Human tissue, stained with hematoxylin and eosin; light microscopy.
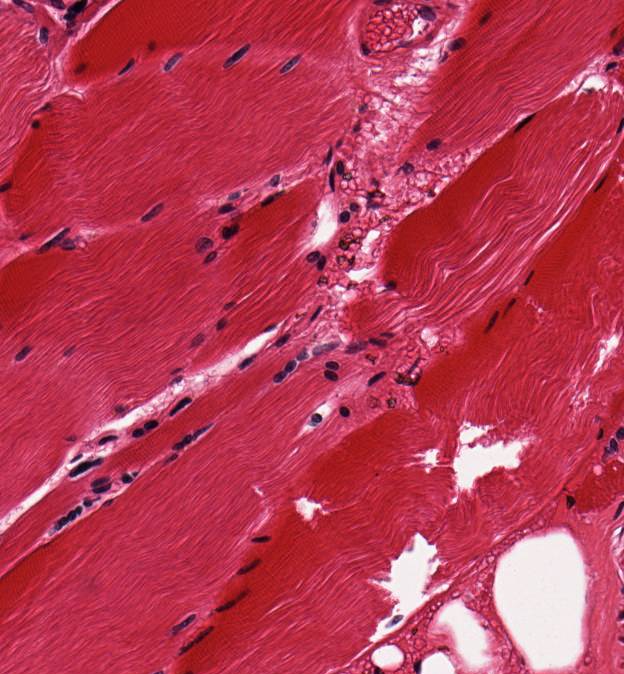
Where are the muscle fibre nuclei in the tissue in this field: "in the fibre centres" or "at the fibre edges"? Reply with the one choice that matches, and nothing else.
At the fibre edges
